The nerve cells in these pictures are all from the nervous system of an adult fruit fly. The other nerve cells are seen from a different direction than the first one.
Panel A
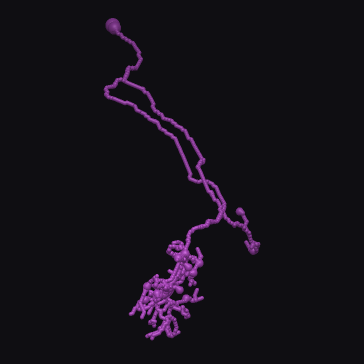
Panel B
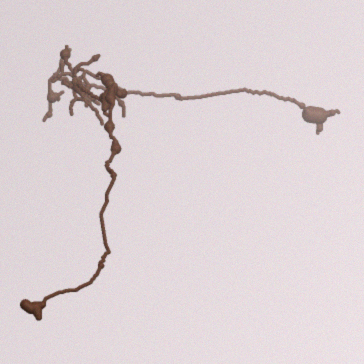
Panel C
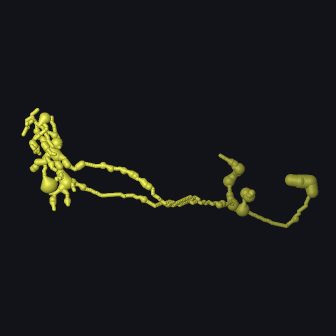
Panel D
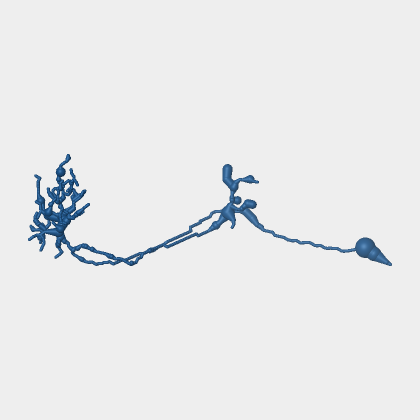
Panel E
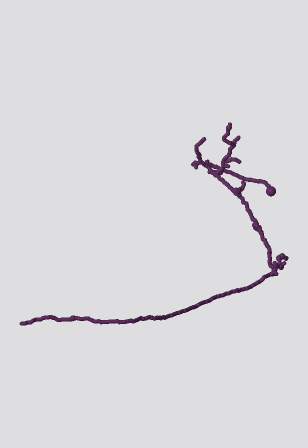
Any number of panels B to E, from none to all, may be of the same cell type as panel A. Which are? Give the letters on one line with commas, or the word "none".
none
